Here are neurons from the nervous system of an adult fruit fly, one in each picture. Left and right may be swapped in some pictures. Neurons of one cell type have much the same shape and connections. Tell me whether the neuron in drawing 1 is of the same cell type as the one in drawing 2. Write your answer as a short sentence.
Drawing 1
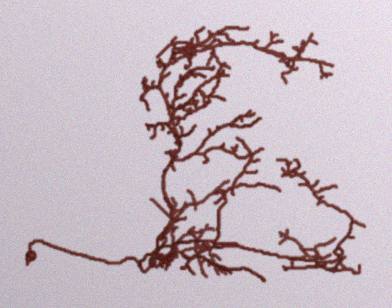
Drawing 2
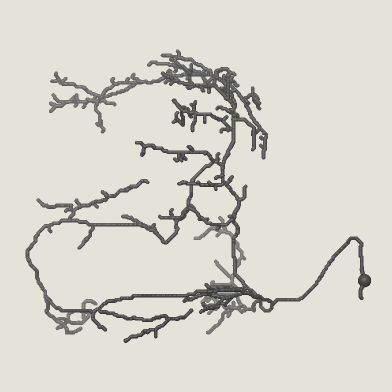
They are of the same cell type.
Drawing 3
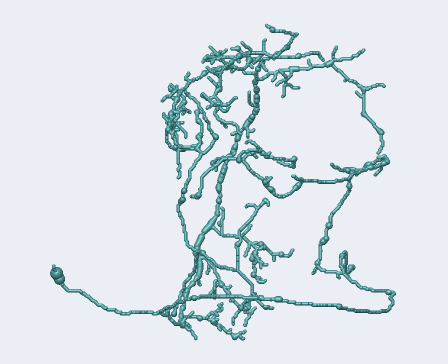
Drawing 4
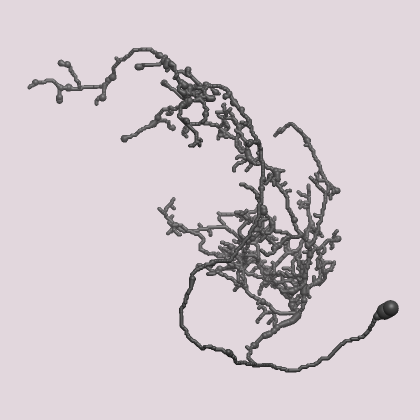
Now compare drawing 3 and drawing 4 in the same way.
They are of different cell types.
